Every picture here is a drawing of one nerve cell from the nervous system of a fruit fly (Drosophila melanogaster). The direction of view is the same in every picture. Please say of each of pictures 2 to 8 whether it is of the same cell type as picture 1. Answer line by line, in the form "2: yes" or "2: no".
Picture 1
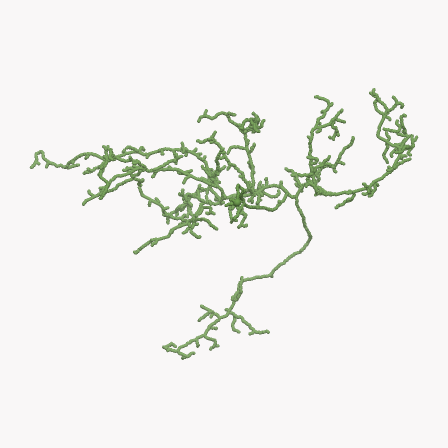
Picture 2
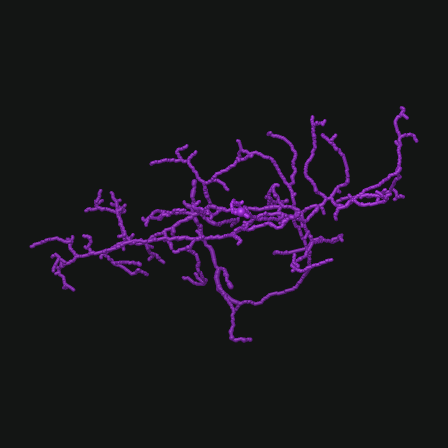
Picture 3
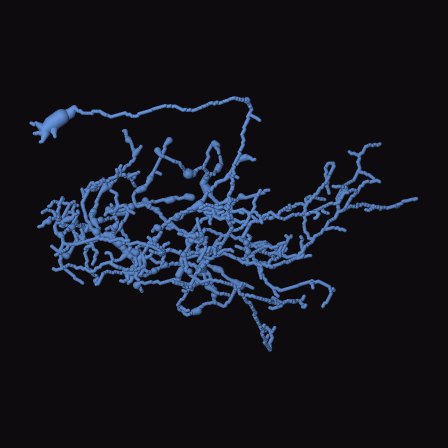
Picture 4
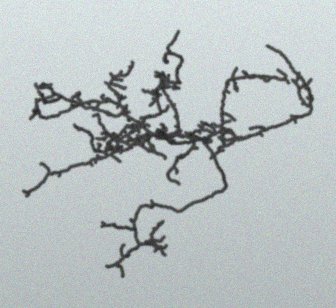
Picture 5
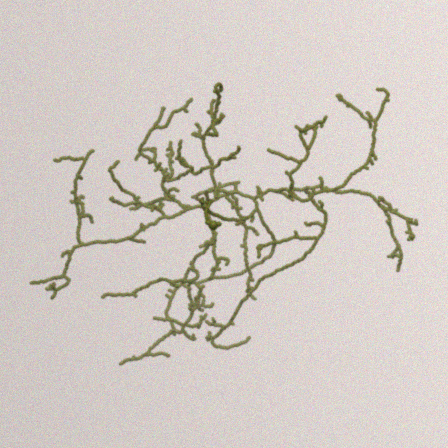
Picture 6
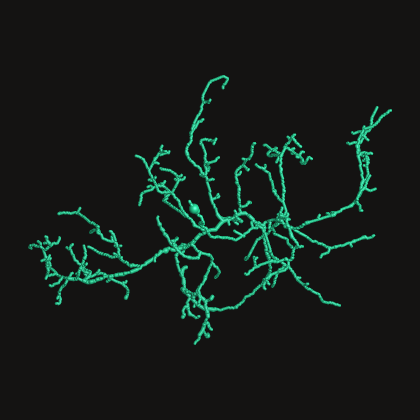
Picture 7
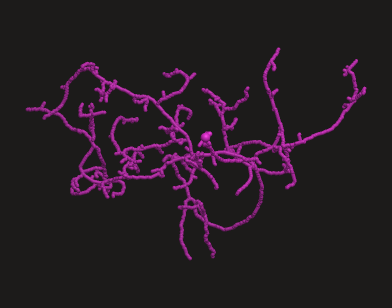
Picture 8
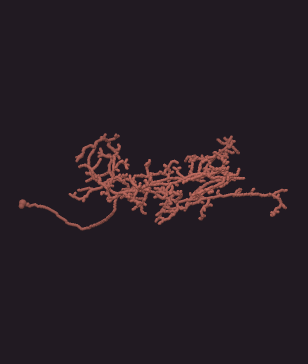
2: yes
3: no
4: yes
5: yes
6: yes
7: yes
8: no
